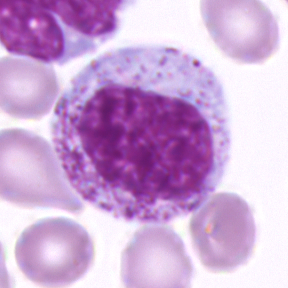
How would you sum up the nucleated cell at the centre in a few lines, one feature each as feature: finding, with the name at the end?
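Outline: round and smooth
Nucleus: off-centre, leaving a wider rim of cytoplasm along the upper and left sides
Granules: fine, purple, scattered throughout the cytoplasm
Vacuoles: none visible in the cytoplasm
Name: myelocyte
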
